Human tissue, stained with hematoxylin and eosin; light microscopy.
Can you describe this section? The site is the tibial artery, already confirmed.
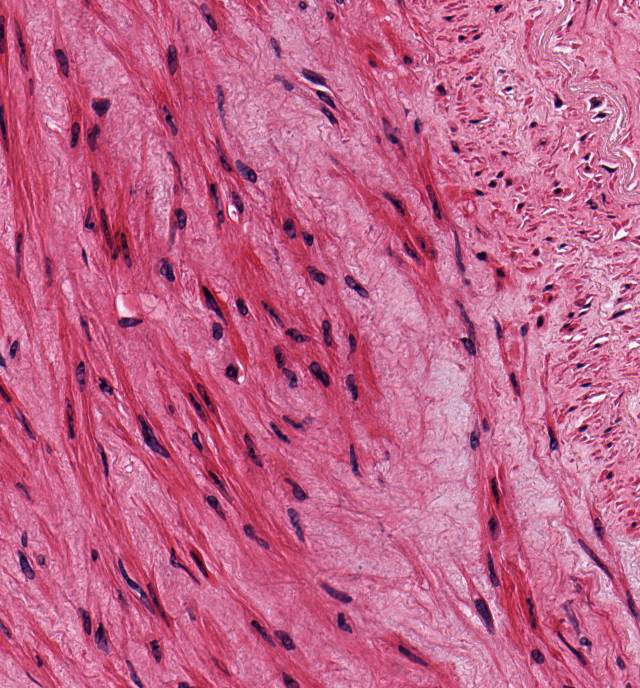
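Follow the spindle cells and their fibres: they run in long oblique streams across the field. Along these streams you will see bands of cytoplasm a deeper red than the background around them. Between the cells, the stroma is finely fibrillary and pale pink. Notice, too, that no epithelium is present anywhere.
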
